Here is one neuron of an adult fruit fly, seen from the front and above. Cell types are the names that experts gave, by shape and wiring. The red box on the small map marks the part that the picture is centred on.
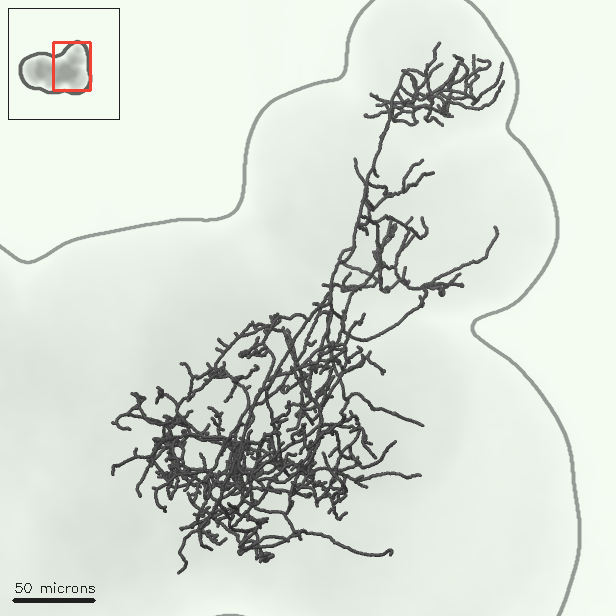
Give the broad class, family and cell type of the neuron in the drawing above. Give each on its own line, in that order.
nerve-cord intrinsic neuron
hemilineage 05B
IN05B094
